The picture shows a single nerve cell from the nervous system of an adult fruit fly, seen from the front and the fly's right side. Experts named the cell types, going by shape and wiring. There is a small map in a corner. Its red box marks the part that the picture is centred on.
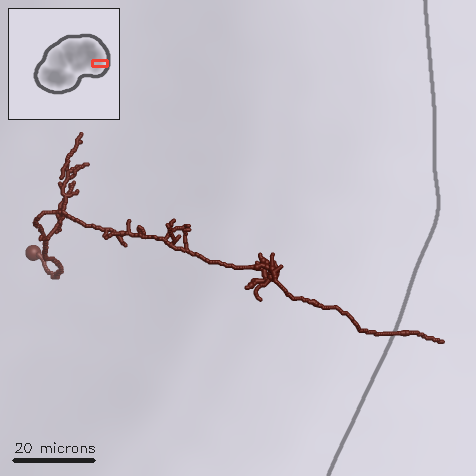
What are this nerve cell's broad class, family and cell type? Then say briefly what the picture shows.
This is an optic-lobe intrinsic neuron. The family is C. Its cell type is C2. Its cell body lies on the left of the picture. From left to right in the picture it spans about 100 microns.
